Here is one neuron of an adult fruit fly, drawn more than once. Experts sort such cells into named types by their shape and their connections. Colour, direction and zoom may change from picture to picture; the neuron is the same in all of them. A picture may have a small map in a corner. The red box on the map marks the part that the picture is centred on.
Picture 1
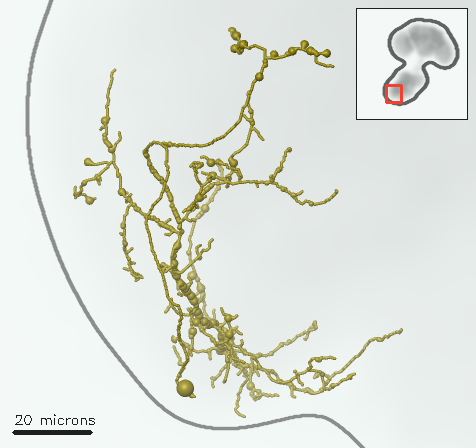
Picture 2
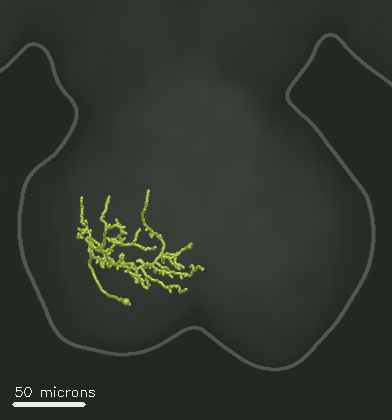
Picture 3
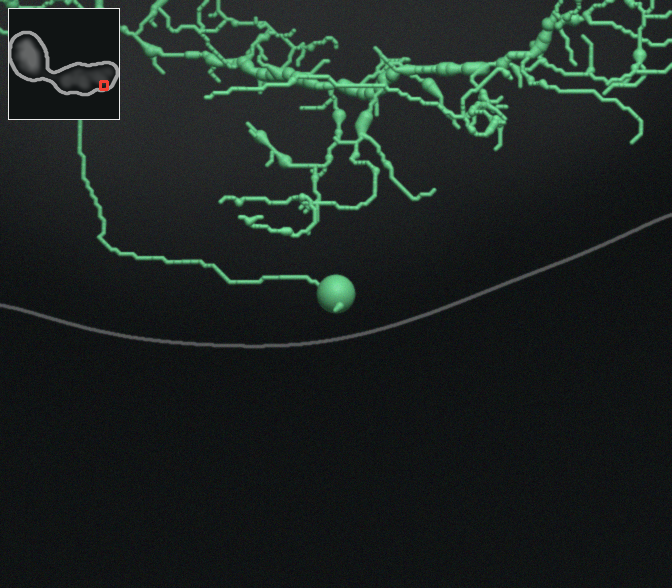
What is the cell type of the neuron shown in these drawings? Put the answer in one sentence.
The cell type is IN16B108.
